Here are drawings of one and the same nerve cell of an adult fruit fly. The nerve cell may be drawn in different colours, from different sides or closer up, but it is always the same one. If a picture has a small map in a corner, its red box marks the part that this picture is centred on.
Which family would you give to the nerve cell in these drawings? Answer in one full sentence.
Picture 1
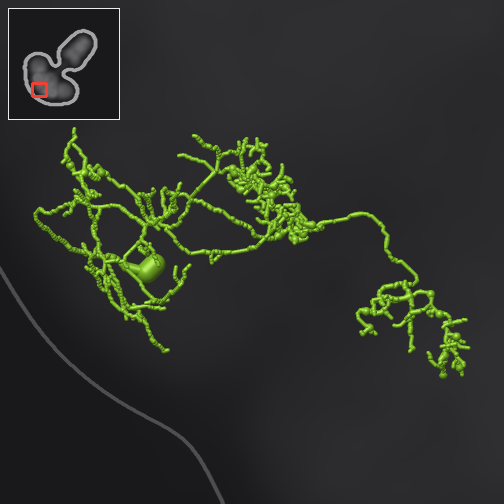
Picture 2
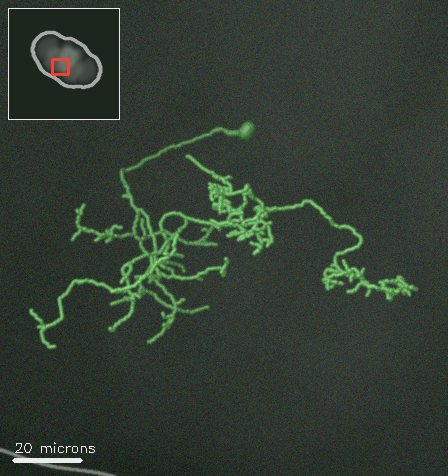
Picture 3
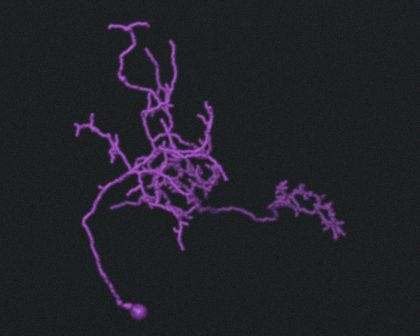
The nerve cell here is of family class DAN.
